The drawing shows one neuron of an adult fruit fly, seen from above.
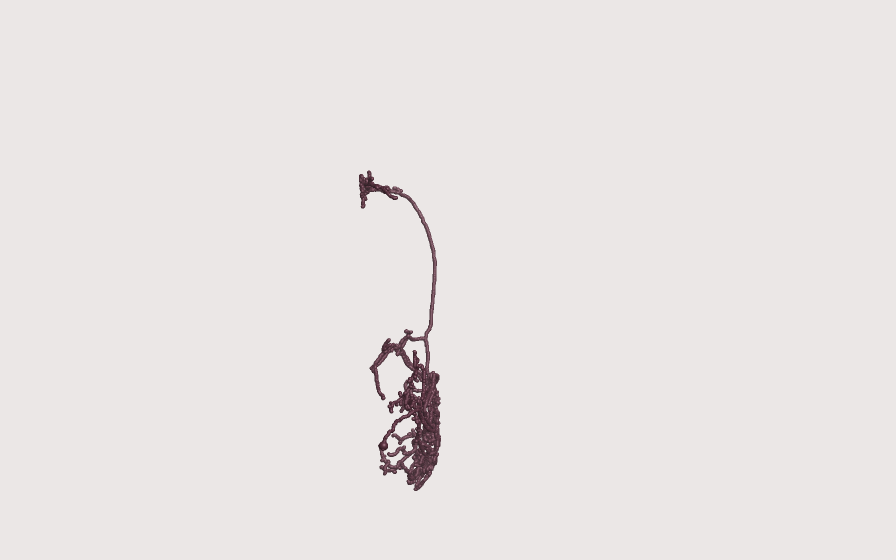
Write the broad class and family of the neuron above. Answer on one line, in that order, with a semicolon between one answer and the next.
nerve-cord intrinsic neuron; hemilineage 17A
